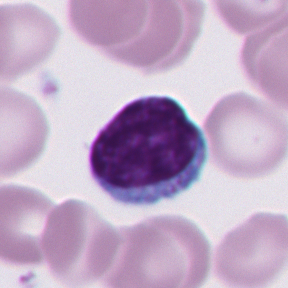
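Typical lymphocyte: looking at the cell in the middle, its outline seems roughly round and smooth. The cytoplasm is pale blue, and it forms a crescent, mainly along the lower edge of the cell. As far as I can see, there are no vacuoles in it.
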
